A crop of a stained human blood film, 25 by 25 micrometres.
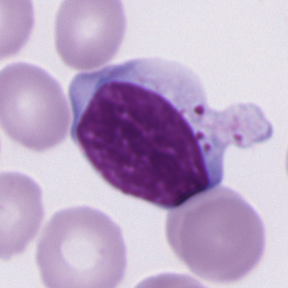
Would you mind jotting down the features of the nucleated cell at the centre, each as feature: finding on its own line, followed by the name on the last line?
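Projection: broad, extending to the right
Size: cell about 16 by 12 micrometres
Nucleus: about 13 by 9 micrometres, filling about 60% of cell area
Chromatin: dense, dark purple, coarse and clumped
Cytoplasm: pale blue, mostly upper and right of nucleus
Granules: a few, reddish-purple, beside right edge of nucleus
Name: large granular lymphocyte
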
